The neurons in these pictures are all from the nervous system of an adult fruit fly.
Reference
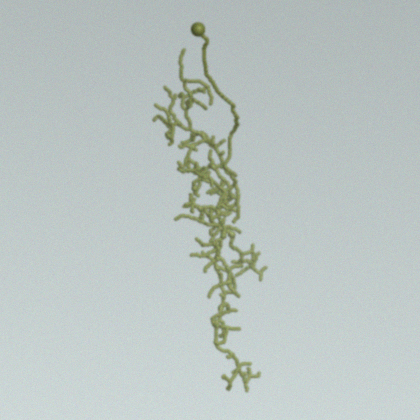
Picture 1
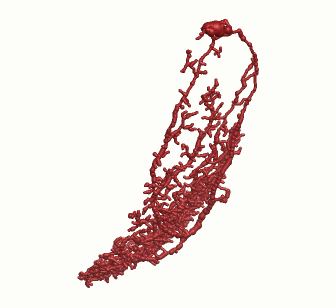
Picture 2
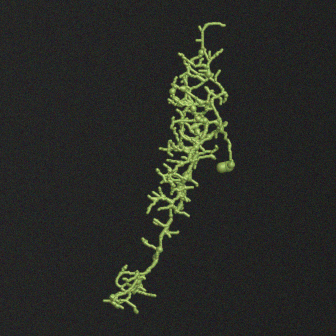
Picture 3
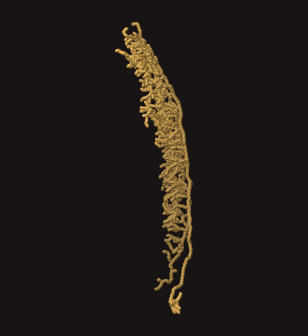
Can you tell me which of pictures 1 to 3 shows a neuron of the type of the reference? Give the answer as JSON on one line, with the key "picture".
{"picture": 2}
